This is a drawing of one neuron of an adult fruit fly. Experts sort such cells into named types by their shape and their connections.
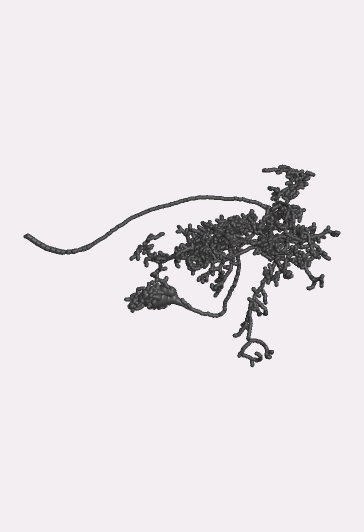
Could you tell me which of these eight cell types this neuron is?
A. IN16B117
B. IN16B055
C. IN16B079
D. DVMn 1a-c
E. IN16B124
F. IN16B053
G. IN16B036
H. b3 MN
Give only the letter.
D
